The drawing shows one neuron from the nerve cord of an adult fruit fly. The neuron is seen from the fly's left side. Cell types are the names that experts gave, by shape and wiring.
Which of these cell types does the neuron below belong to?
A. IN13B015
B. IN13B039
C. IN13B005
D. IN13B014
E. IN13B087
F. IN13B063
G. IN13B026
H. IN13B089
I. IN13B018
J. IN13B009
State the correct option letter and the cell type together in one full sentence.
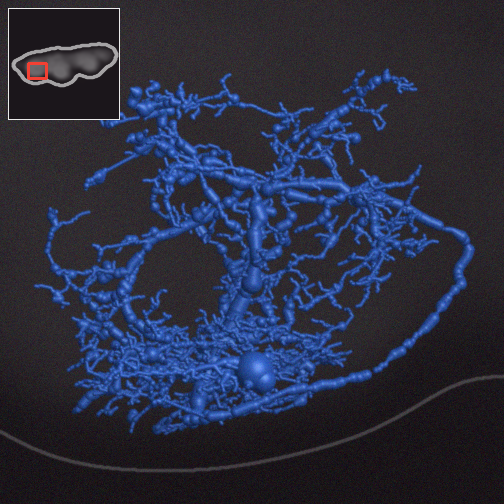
What option J names, IN13B009, is the cell type of the neuron.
